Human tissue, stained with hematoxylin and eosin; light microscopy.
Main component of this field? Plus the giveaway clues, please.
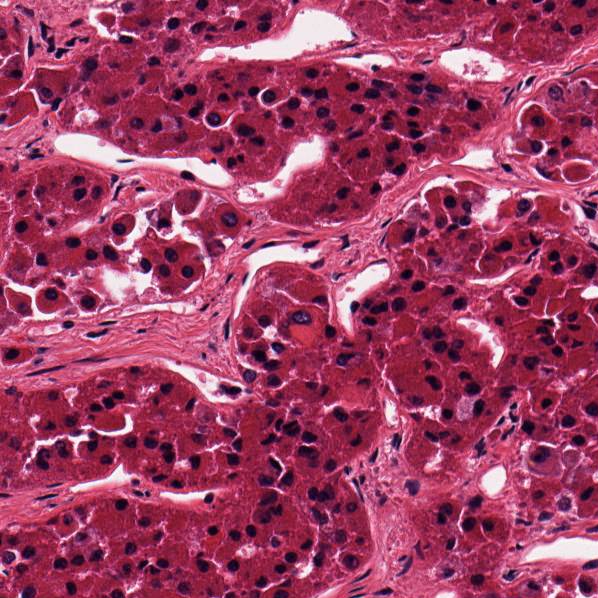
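Pars distalis of the pituitary. Decisive: large polygonal cells in nests and broad cords filling most of the field.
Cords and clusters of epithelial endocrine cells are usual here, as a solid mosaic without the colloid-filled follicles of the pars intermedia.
Cytoplasm abundant, deeply eosinophilic, granular.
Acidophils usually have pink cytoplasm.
Nuclei round, mostly central, many with a visible nucleolus. Separating bands thin, of pink collagen with spindle-shaped nuclei; widest across left-centre.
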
